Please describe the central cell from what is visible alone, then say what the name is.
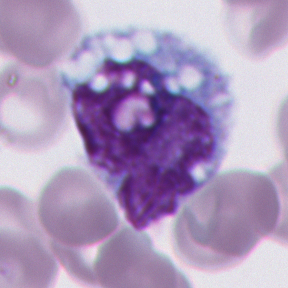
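Most of the cell is filled by the nucleus, over whose centre lies a pale clear area. A pale blue-grey rim of cytoplasm is widest along the top of the cell. Along that top, a row of round clear vacuoles lines the cell. The cell is a monocyte.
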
